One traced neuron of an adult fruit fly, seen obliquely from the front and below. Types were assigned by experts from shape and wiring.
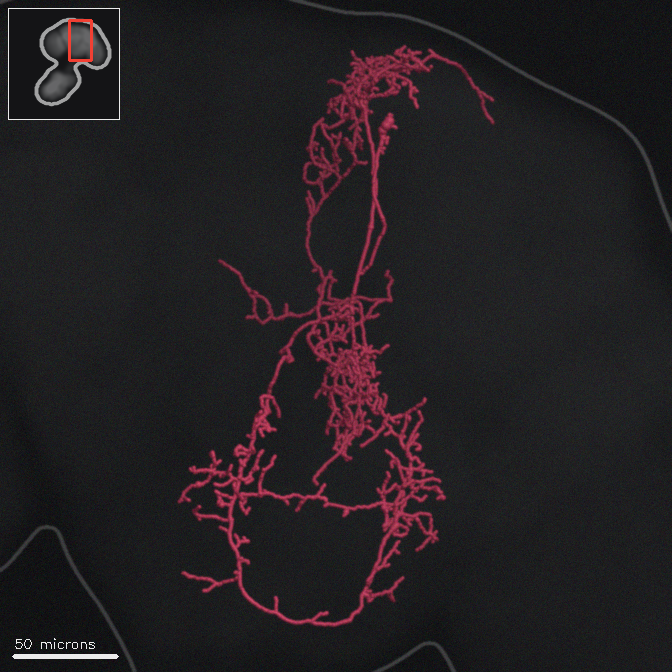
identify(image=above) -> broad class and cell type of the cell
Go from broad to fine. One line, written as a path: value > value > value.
central-brain intrinsic neuron > SMP604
